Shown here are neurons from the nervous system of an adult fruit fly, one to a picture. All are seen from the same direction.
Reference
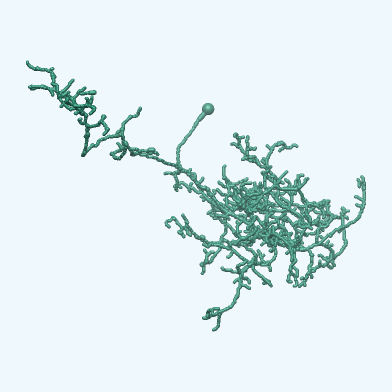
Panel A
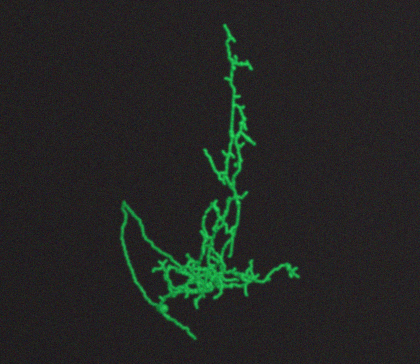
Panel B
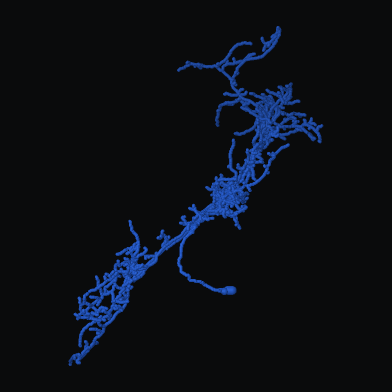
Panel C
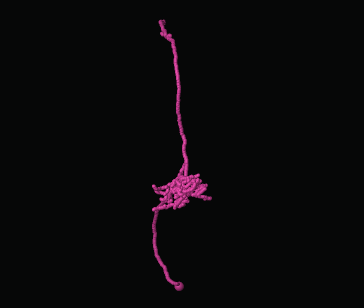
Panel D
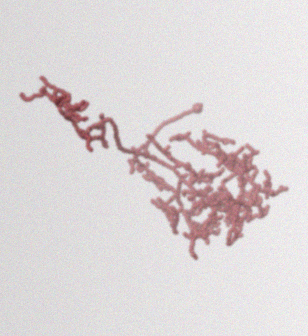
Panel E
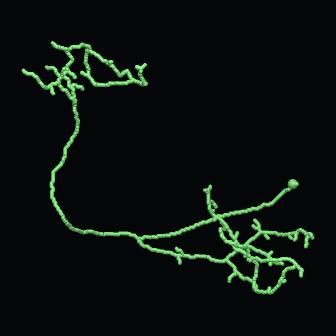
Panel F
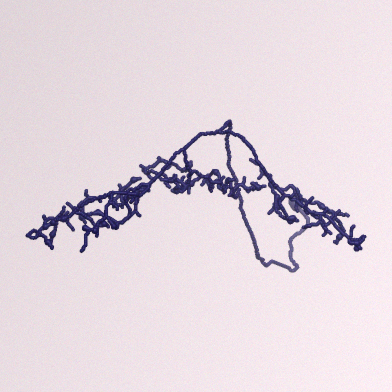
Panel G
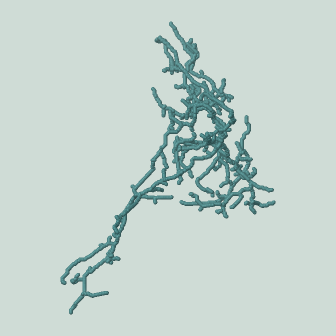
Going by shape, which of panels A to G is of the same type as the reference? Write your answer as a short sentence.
Panel D is of the same cell type.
